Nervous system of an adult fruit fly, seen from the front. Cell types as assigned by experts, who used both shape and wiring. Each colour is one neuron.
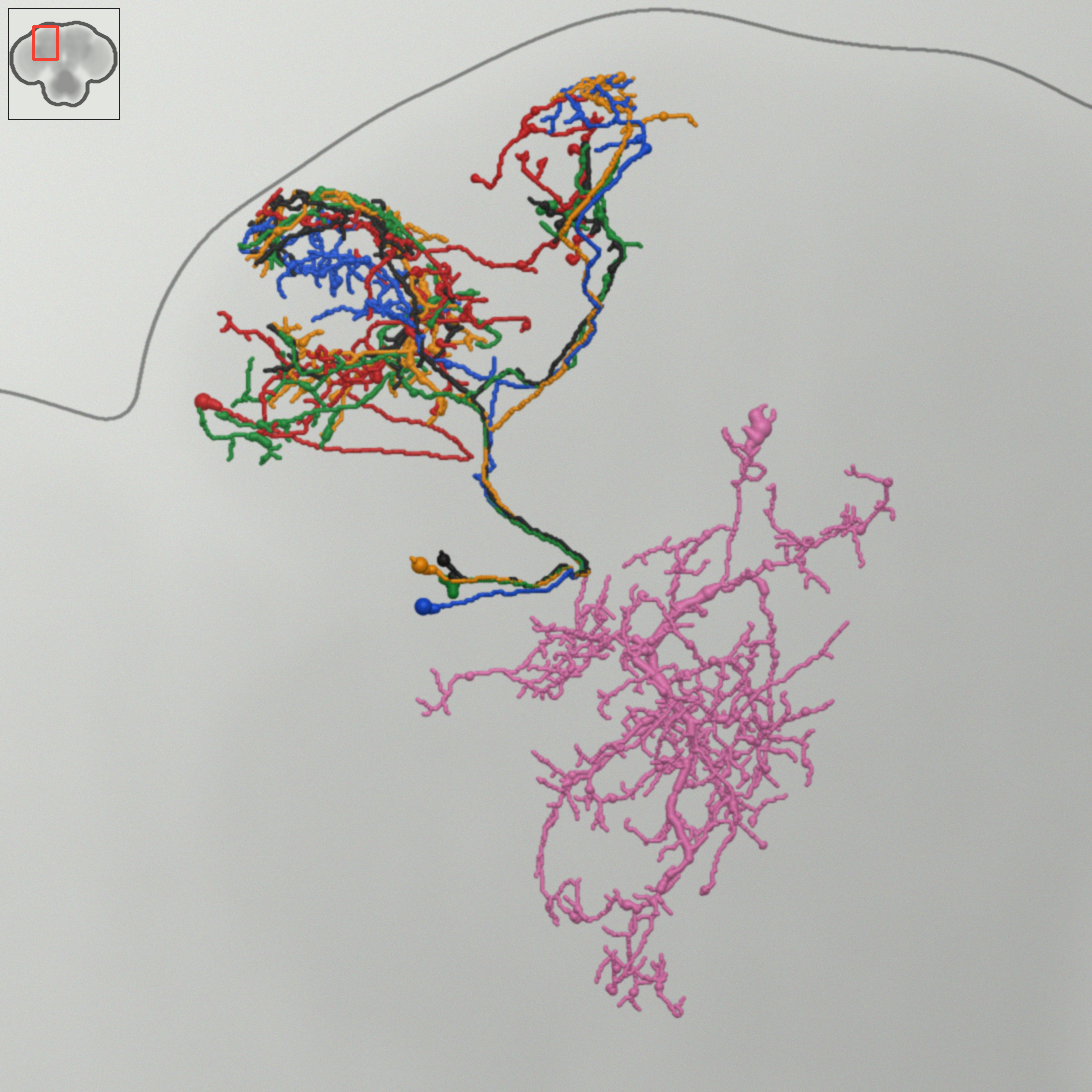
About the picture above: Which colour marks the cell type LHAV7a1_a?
orange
